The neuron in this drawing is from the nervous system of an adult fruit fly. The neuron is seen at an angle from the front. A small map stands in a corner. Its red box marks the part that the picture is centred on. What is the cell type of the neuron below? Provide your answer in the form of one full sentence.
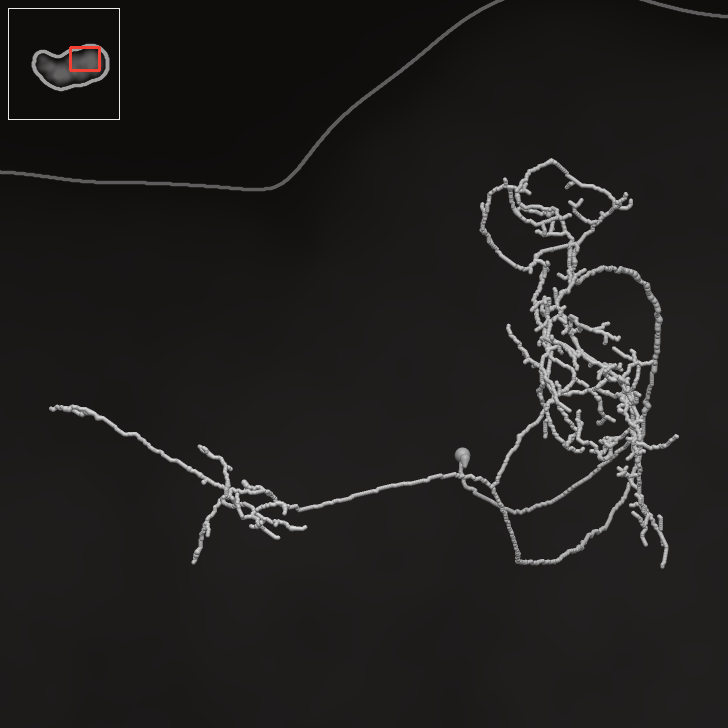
Cell type SMP568_b is what this neuron is.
